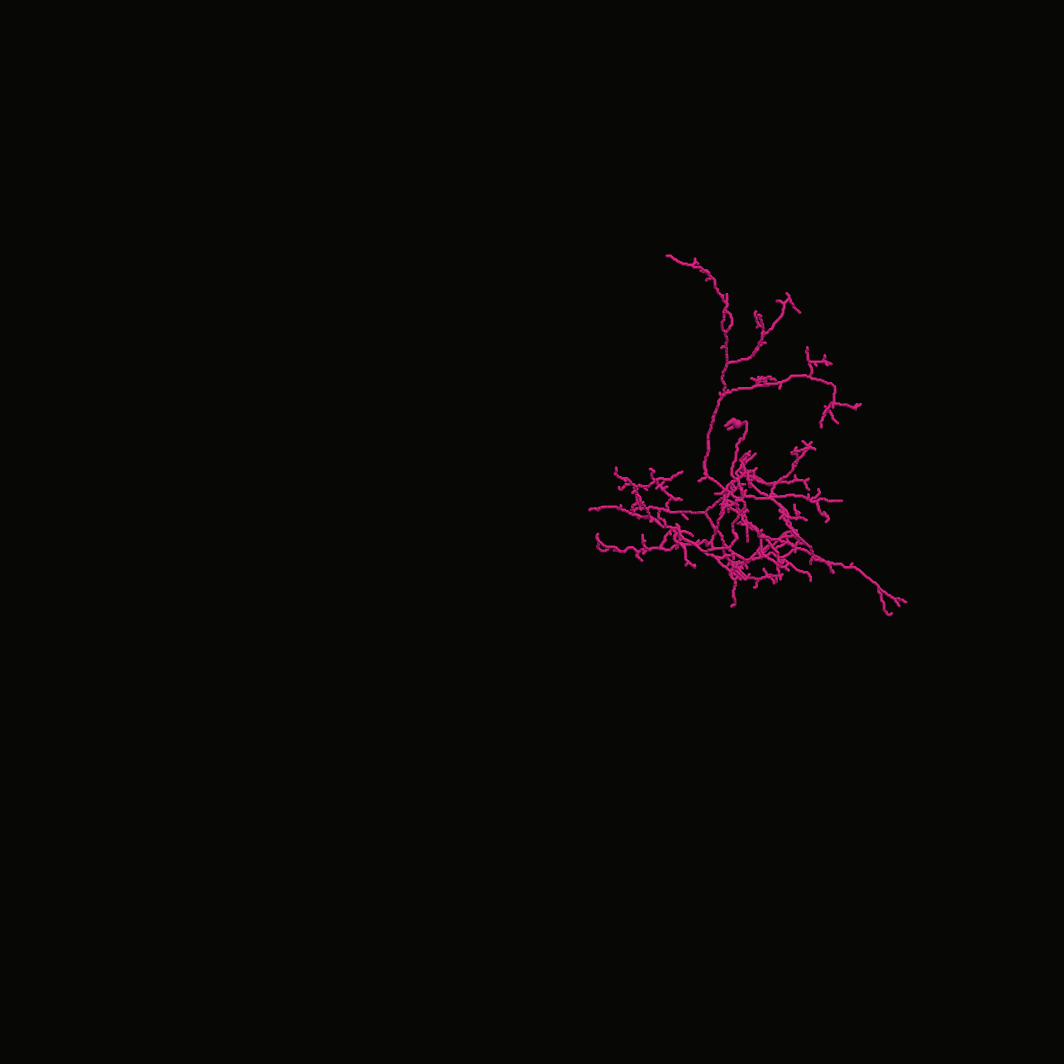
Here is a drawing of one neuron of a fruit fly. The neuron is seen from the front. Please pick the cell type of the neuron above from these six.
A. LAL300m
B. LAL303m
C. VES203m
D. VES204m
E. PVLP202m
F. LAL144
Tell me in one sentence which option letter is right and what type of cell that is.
Identified by cell type, the neuron is LAL303m from option B.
